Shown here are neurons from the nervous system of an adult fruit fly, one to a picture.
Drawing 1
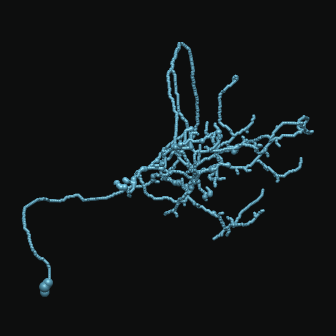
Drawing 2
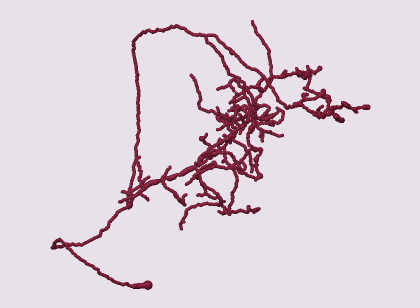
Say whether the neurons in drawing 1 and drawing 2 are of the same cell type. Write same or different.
same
